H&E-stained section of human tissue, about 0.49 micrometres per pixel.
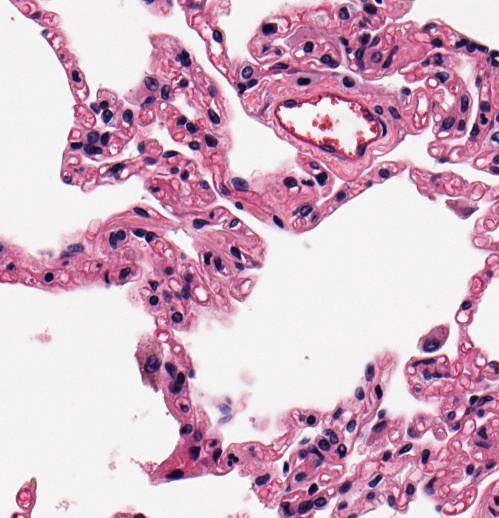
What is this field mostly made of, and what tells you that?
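Alveolus. Deciding point: thin branching tissue walls forming a network between large empty spaces.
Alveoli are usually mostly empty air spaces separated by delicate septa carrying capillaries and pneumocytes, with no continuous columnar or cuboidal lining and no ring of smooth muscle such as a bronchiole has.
Many small dark oval nuclei crowd along the walls, and a small vessel holding red blood cells lies at upper right.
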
